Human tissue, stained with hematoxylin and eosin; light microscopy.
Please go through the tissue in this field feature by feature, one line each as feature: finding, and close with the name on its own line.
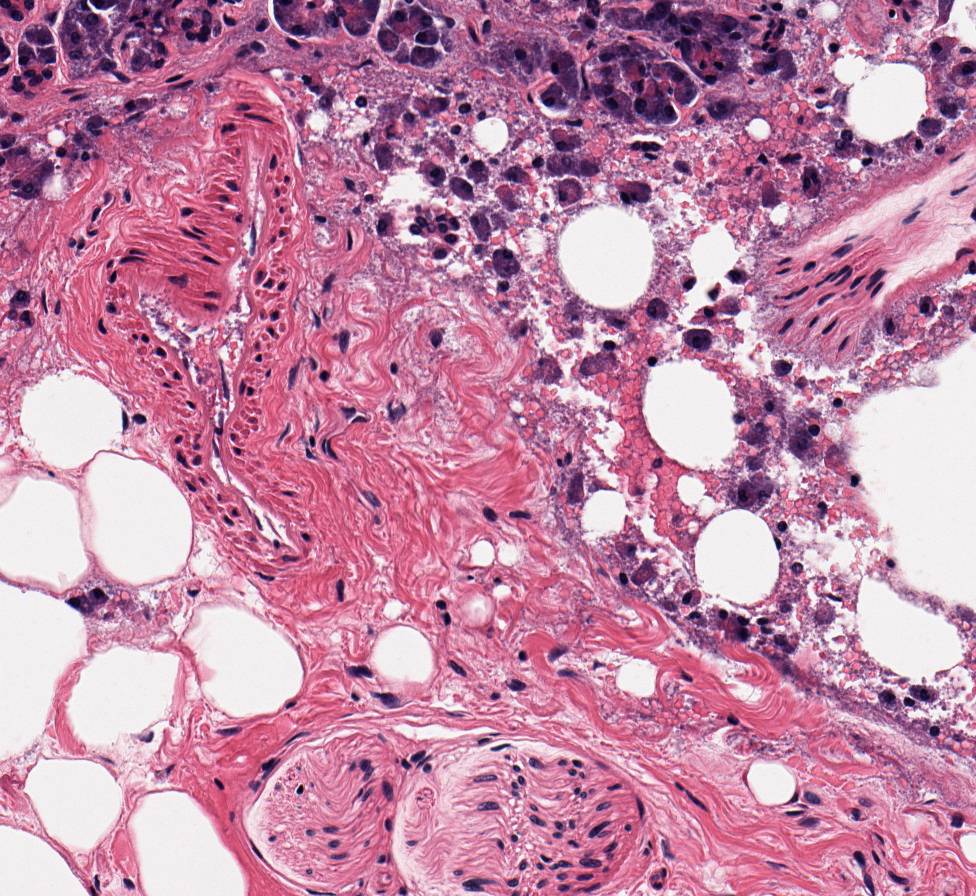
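Parenchyma: glandular, upper and right of field
Stroma: fibrofatty tissue, lower left
Fat: round empty vacuoles of varying size within glandular tissue, upper right
Collagen: wavy pink bundles, centre and left-centre
Globules: many small, round, pink, among glandular cells on right side
Name: pancreas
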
